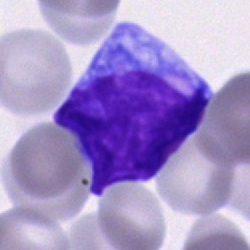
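Blast, the central cell in this stained bone marrow smear. You'll see its outline is angular, with fairly straight edges meeting at corners, and its lower end tapers into a pointed extension. The visible cytoplasm sits as a cap along the upper edge, blue-violet and paler than the nucleus.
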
